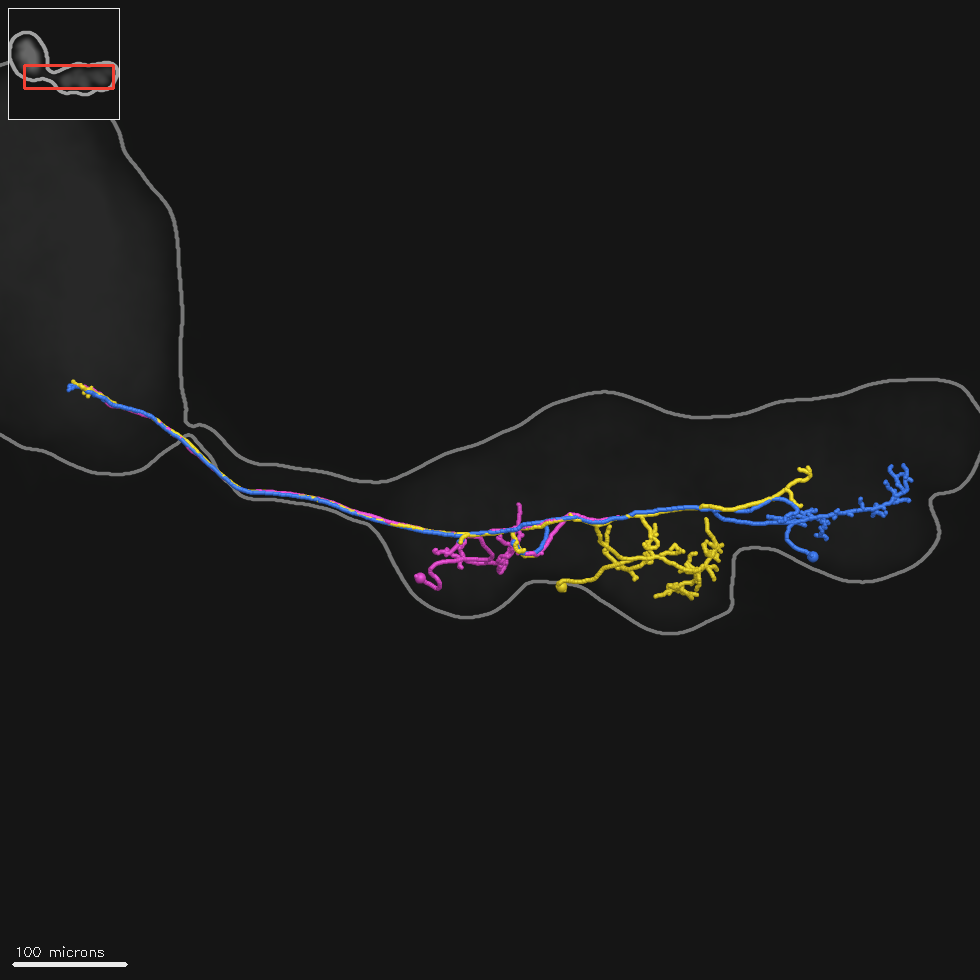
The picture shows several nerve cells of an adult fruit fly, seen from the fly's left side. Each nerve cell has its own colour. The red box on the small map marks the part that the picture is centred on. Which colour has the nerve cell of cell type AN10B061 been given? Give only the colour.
magenta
